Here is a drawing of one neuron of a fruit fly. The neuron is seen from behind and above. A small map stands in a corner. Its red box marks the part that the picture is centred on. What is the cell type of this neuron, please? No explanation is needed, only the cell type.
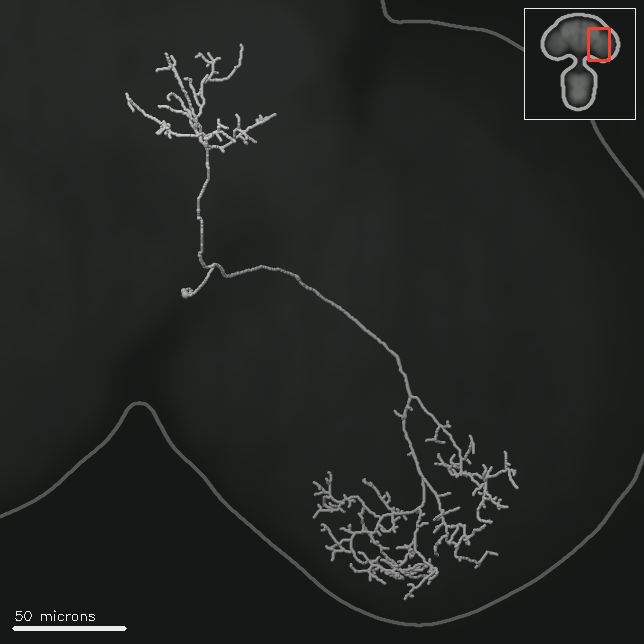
MeVP22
